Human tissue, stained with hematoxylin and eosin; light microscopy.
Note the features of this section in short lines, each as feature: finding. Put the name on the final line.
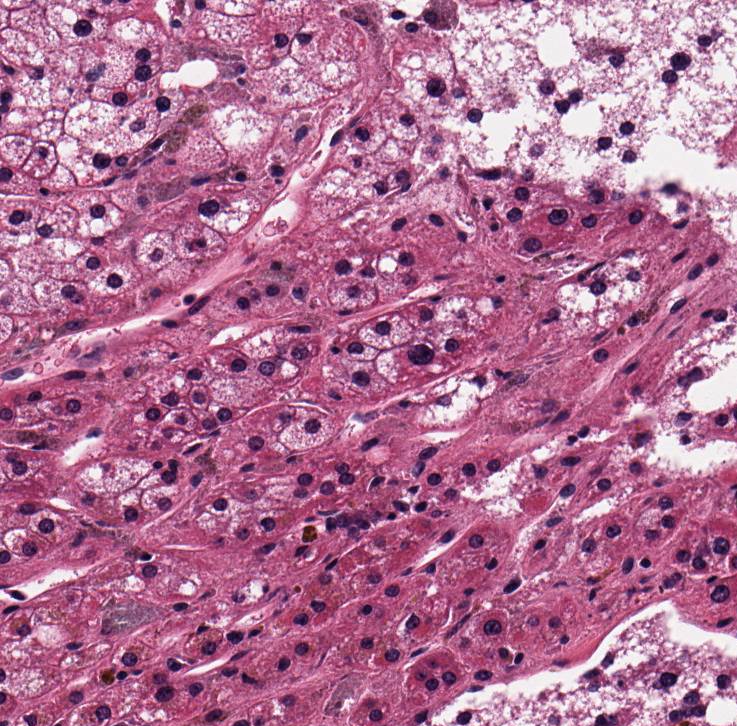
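Arrangement: cords and trabeculae, running diagonally lower left to upper right
Cytoplasm, upper left: many cells pale, finely vacuolated
Pigment: golden-brown granules, yes, scattered in cells, left and lower parts
Strands: thin, pink, between and parallel to cords, elongated spindle nuclei
Name: adrenal gland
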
